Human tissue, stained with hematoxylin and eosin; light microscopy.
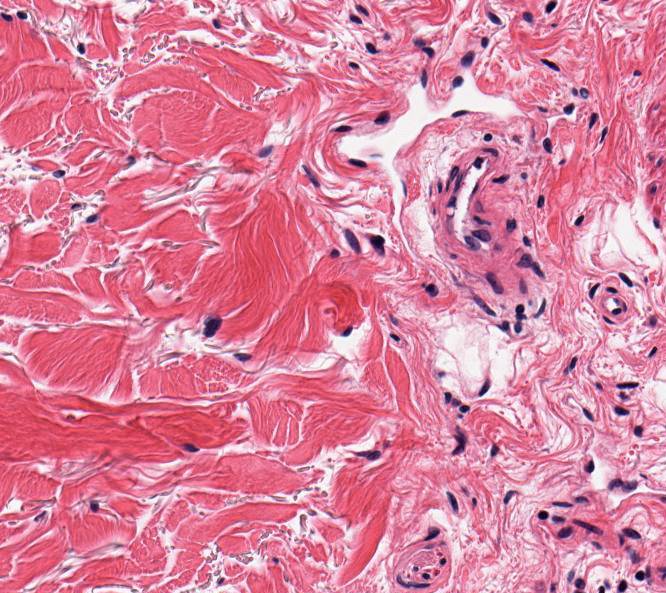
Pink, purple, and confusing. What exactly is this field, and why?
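That's dermis. The left half is dense, deeply eosinophilic fibre bundles; the right half is looser, paler pink connective tissue. On the left the bright red bundles are cut in varied planes and run in many different directions, with few nuclei among them.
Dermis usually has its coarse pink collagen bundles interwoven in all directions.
In the paler stroma on the right you see scattered dark, elongated, spindle-shaped nuclei.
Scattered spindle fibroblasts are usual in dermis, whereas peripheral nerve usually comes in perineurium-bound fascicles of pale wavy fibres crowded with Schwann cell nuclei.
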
